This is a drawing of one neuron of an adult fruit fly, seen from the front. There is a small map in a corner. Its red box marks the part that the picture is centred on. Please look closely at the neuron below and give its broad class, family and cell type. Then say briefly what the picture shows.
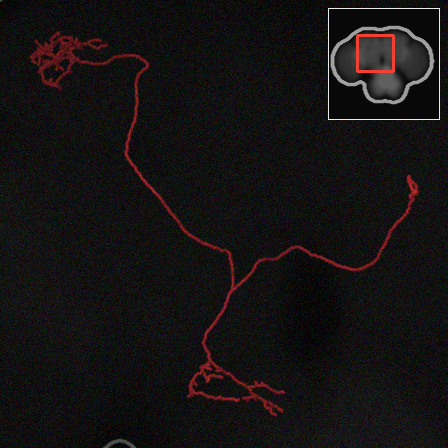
It is a central-brain intrinsic neuron. Its family is hemilineage CREa1_ventral. The cell type is mAL4A. Its cell body lies on the right of the picture. In this view it is about as wide as it is tall.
